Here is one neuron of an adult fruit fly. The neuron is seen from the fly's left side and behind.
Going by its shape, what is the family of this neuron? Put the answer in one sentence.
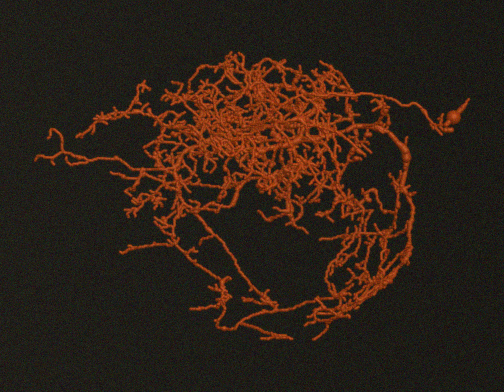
The family is hemilineage 21A.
